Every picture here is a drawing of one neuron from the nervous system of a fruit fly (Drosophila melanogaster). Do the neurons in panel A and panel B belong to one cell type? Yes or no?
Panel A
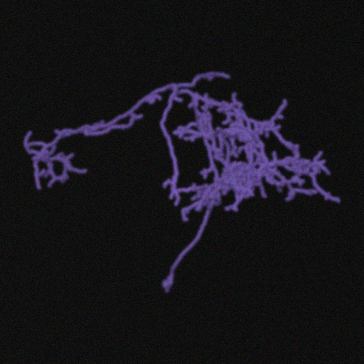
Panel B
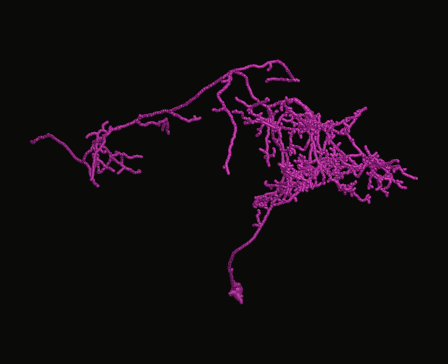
yes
